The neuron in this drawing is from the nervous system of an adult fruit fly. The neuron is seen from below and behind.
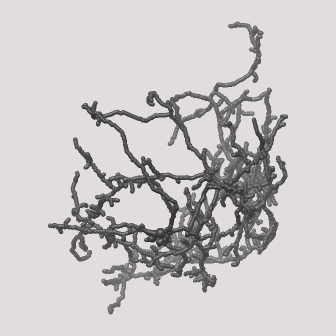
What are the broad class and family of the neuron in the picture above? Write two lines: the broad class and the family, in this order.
nerve-cord intrinsic neuron
hemilineage 04B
